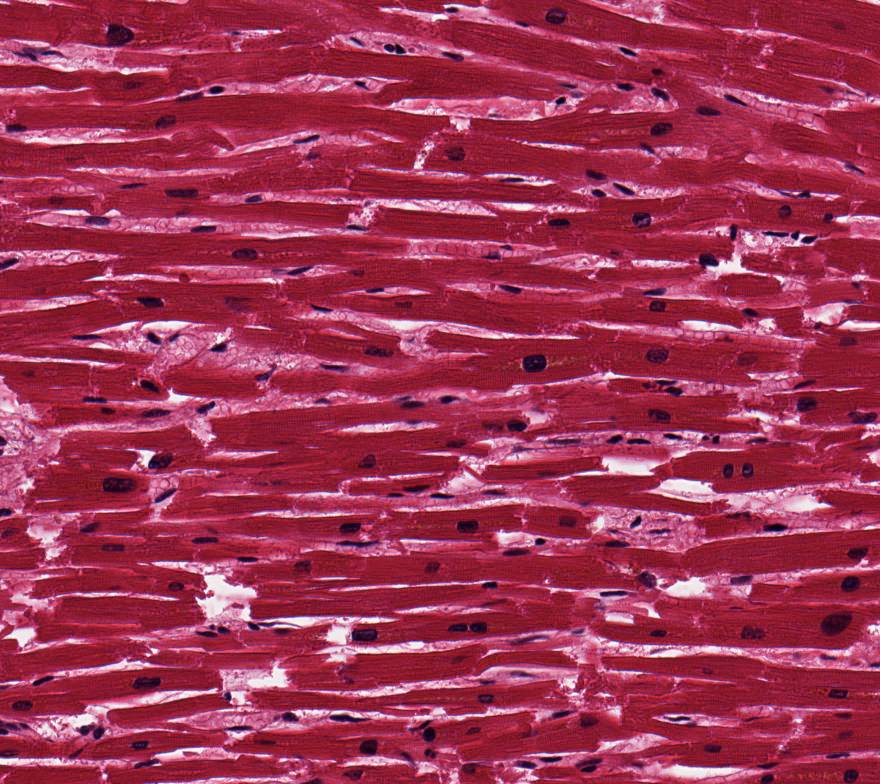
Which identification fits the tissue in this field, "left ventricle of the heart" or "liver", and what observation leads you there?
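Left ventricle of the heart, not liver. Check one: elongated muscle fibres run parallel, roughly horizontally, across the whole field, which decides it.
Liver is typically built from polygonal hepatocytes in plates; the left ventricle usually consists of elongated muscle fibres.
Check two: the fibres branch and join neighbours. Check three: each muscle cell has a single central oval nucleus. Check four: the fibre cytoplasm is deep red with eosin.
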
